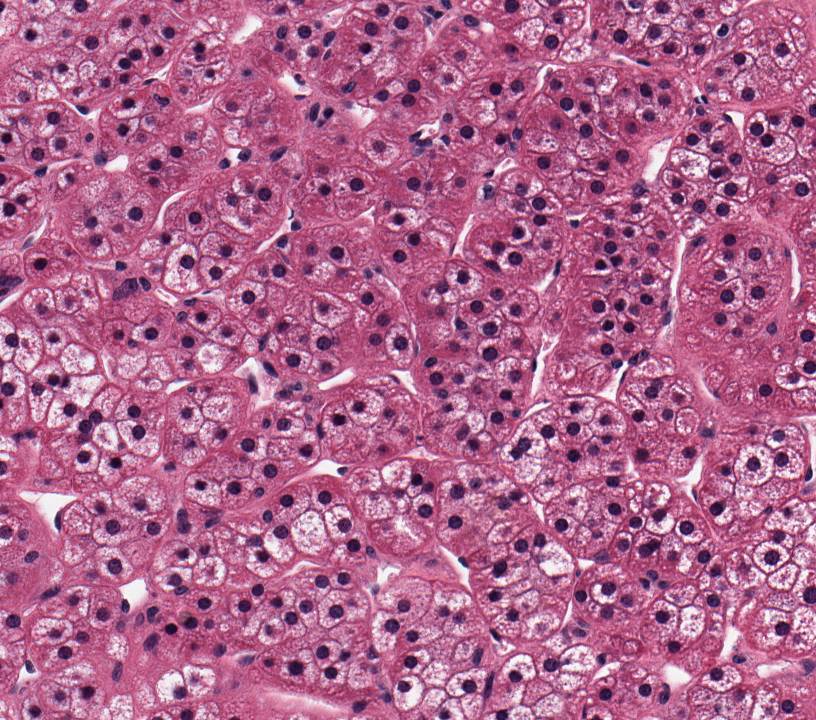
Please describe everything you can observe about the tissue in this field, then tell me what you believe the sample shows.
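Across the whole field, cells are grouped in rounded nests and short cords, separated by thin partitions. Notice that each cell is polygonal with distinct borders, and many have pale, finely vacuolated, bubbly cytoplasm. Between the nests run narrow, empty, slit-like vascular spaces. This is adrenal gland.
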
